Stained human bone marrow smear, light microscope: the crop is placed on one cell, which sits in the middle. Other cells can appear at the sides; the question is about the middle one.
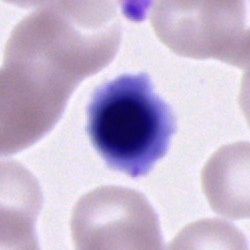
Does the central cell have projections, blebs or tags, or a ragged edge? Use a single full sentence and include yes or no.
Yes, the edge of this particular cell is rough.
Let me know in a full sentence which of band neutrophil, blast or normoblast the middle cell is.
The crop shows a normoblast in its centre.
